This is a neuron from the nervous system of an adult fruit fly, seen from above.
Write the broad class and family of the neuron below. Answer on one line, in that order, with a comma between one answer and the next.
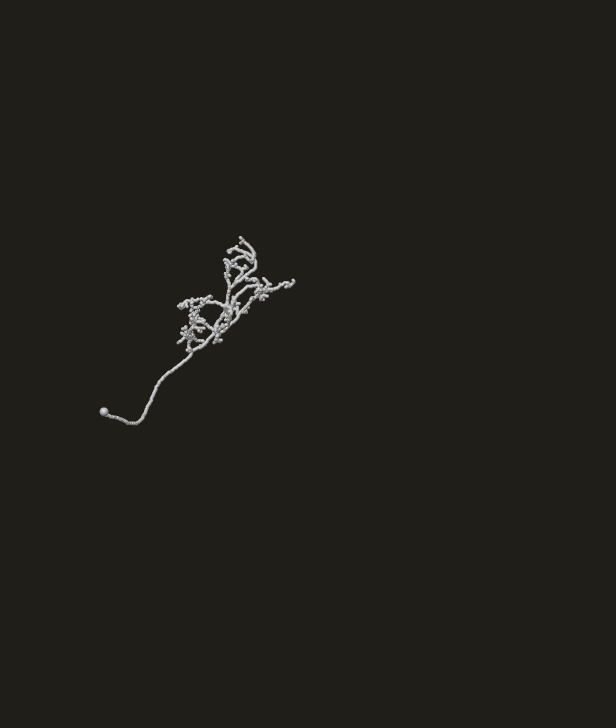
central-brain intrinsic neuron, hemilineage SLPad1_posterior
